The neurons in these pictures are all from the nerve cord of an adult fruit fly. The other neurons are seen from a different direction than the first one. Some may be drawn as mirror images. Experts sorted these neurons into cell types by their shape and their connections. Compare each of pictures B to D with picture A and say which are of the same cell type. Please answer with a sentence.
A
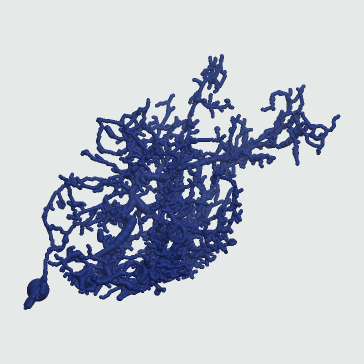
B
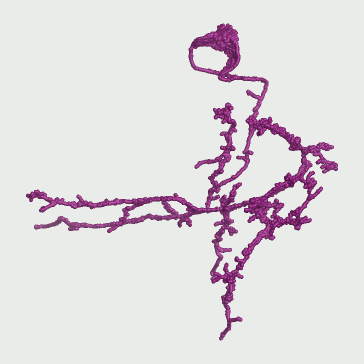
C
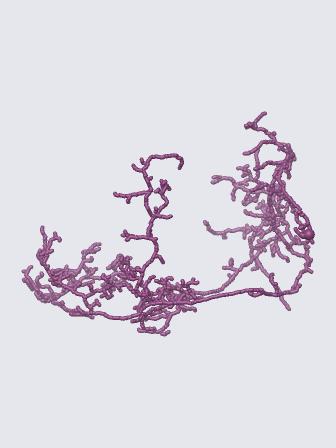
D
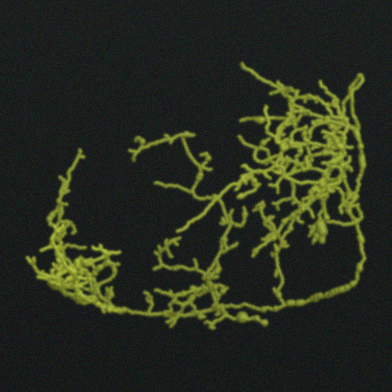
Picture B is of the same cell type.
